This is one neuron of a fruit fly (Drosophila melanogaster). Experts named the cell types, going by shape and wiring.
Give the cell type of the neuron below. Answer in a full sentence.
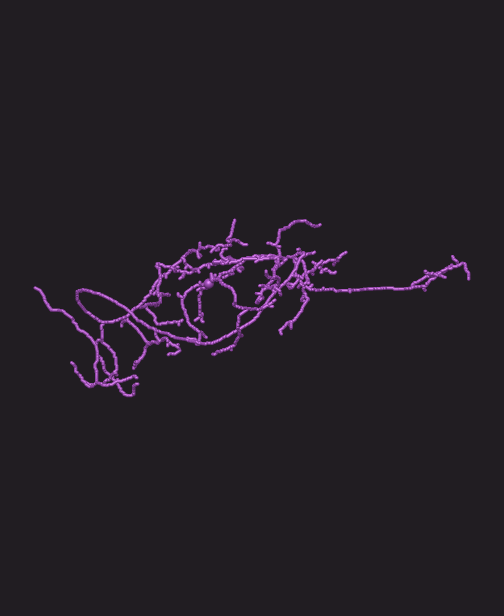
The cell type is IN01A069.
